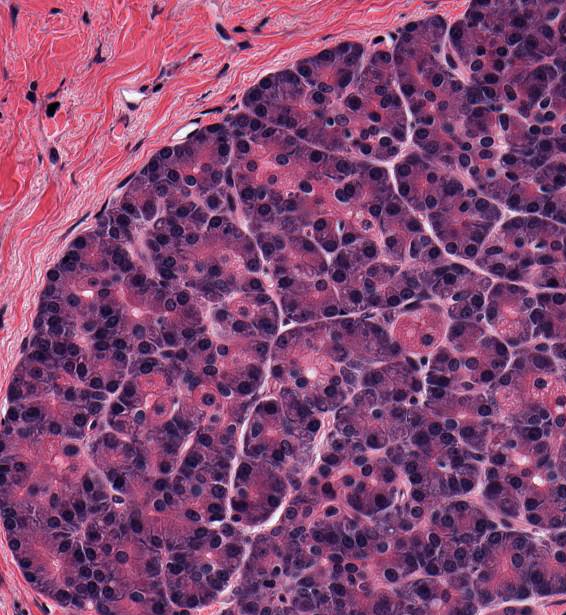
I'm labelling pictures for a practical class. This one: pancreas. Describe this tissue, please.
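Extent: a crowded sheet of epithelial cells occupies most of the field, lower left to right edge. Pattern: small rounded nests divided by thin branching partitions. Nuclei: round, dark, fairly uniform in size. Cytoplasm: moderate, pink-purple, granular.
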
